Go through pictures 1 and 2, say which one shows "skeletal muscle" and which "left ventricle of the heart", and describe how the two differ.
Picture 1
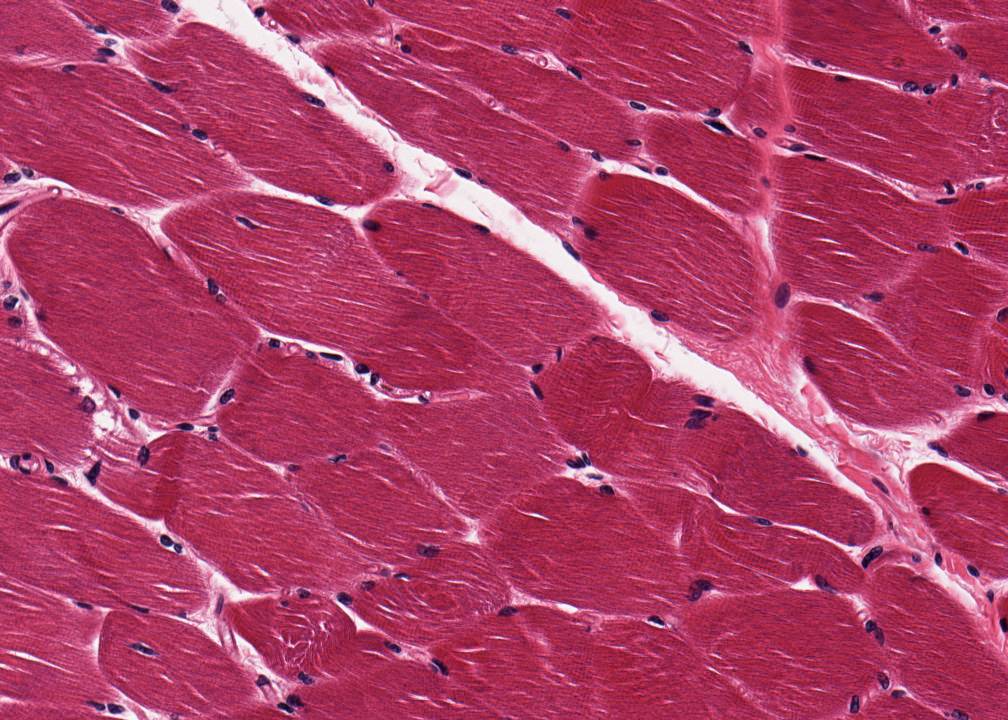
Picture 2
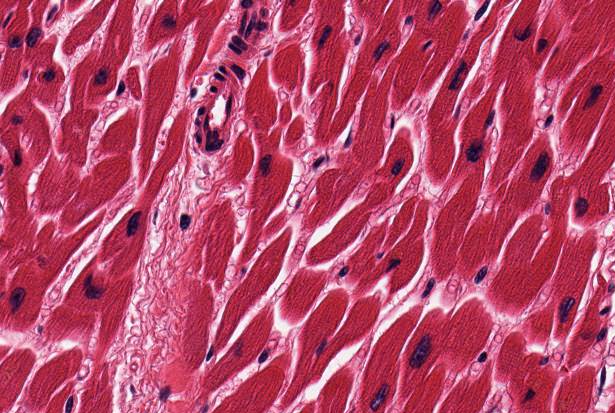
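Picture 1: skeletal muscle. Picture 2: left ventricle of the heart. Nuclei, picture 1: small, dark, flattened, at fibre edges, not centres.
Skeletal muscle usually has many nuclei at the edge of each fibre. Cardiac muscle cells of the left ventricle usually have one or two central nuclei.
Fibres, picture 2: branch and join neighbouring fibres.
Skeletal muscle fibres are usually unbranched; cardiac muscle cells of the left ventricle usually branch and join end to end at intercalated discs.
Connective tissue, picture 1: a pale pink band with a white cleft runs diagonally, top left toward lower right, between fibre groups; only a thin pale layer separates individual fibres. Connective tissue, picture 2: a narrow pale loose band left of centre holds a small thin-walled blood vessel near the top edge. Neither field has fat cells.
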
